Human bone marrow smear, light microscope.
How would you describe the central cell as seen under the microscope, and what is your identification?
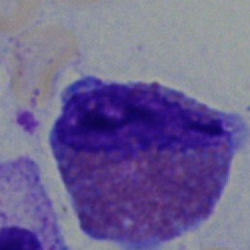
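The nucleus runs across the upper part of the cell as a wide, flattened band, its chromatin dark purple and coarsely clumped. Below that, cytoplasm takes up roughly the lower half of the cell, and looking closer, it is filled with fine, evenly spread granules. This is an eosinophil.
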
